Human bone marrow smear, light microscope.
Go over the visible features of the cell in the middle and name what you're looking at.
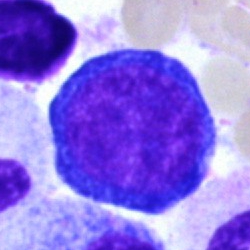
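A thin rim of deep blue cytoplasm surrounds the nucleus. The cytoplasm shows no visible granules and no visible vacuoles. This cell is a proerythroblast.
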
